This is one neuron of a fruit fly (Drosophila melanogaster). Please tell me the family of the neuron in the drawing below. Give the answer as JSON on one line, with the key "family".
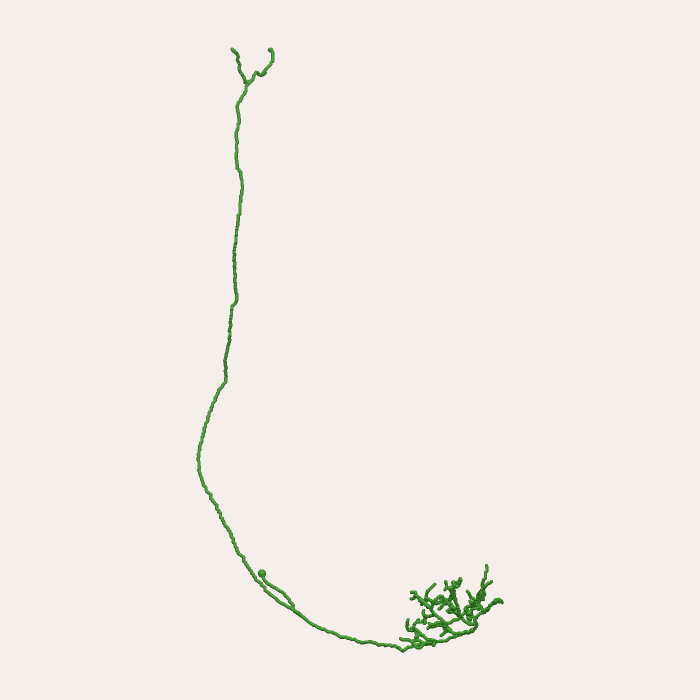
{"family": "MeVP"}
